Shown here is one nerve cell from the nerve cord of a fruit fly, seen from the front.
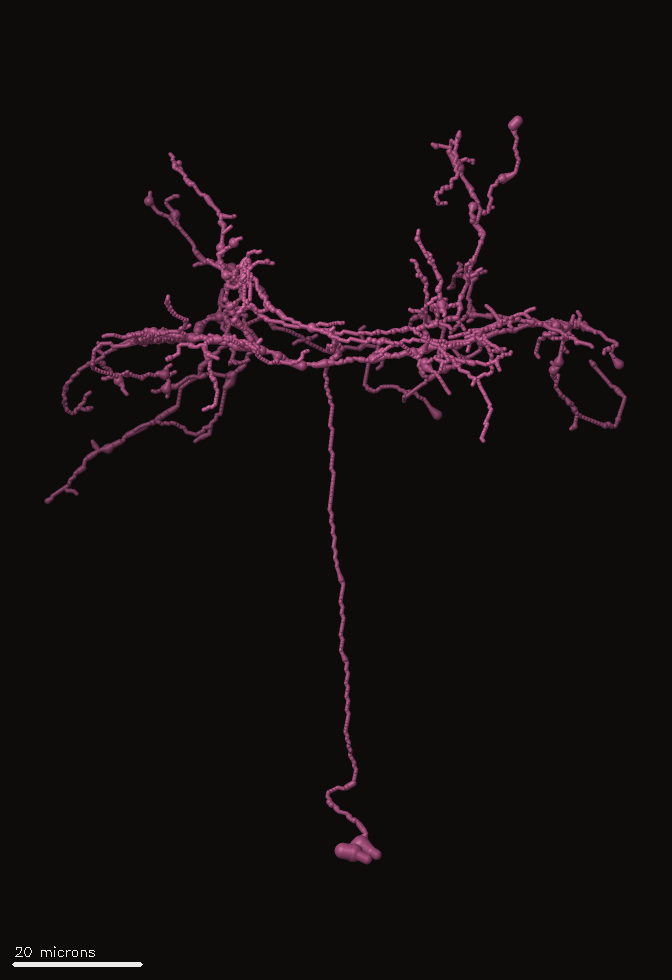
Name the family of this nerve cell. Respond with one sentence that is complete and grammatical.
Within family hemilineage 00A is found this nerve cell.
